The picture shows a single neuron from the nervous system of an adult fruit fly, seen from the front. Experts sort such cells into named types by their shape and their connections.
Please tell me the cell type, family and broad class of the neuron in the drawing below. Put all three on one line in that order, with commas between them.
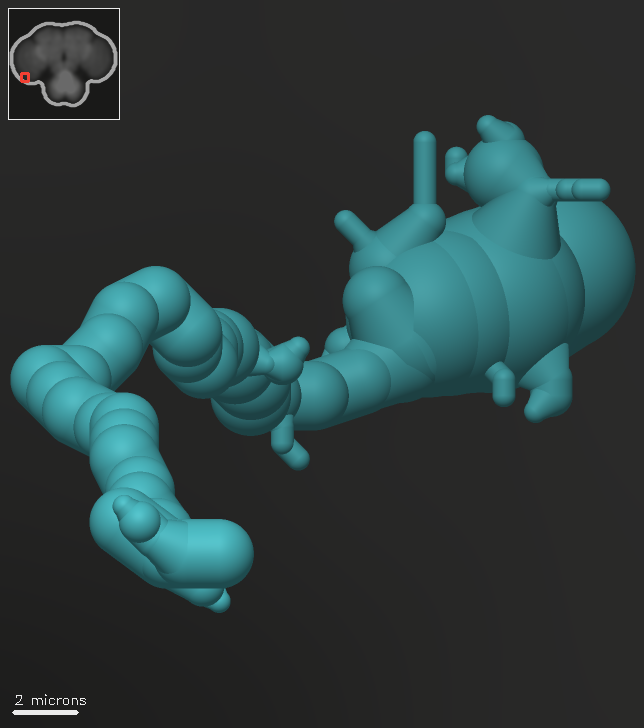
L2, L, optic-lobe intrinsic neuron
